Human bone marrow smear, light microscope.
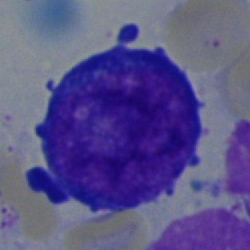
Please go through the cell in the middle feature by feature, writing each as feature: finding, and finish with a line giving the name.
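Surface: small rounded blebs bulging out at several points
Biggest bleb: lower left of the cell
Cytoplasm: just a scant, deep blue rim
Chromatin: finely granular, not coarsely clumped
Name: proerythroblast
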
